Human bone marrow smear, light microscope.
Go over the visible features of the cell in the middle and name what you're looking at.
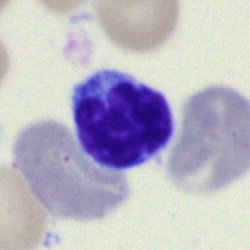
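Look first at the outline: roughly round and smooth. Most of the cell is filled by a dark purple mass, and paler lines divide it into lumpy segments. There are no clear vacuoles in it. So this one is a lymphocyte.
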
